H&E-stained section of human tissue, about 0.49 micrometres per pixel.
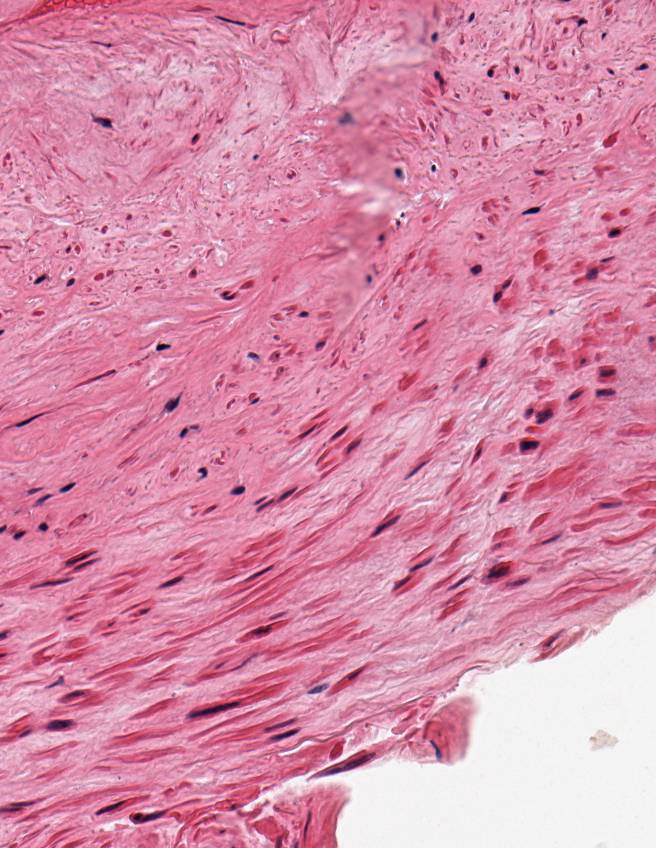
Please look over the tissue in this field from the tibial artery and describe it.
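Spindle cells occupy the lower half of the field, lying parallel and running obliquely from lower left toward upper right. Their nuclei are dark, elongated and cigar-shaped. In many cells of the lower and right parts, the cytoplasm is a deeper red-pink than the background. Fibres in the upper left are wavy and swirled, not straight.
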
